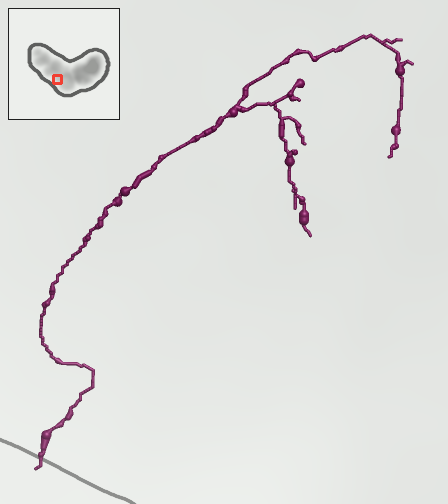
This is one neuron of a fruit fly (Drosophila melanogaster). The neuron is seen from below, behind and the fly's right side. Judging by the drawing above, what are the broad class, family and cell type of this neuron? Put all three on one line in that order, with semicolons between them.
sensory neuron entering the nerve cord; class gustatory; LgLG2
